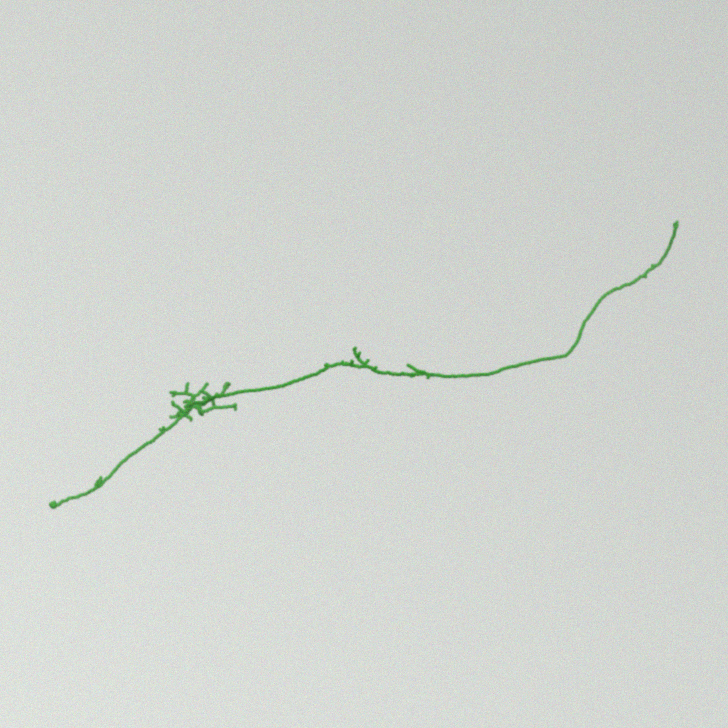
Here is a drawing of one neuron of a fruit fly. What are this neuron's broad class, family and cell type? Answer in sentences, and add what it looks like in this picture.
It is an ascending neuron. Its family is hemilineage 07B. It is of cell type AN07B085. In this view it is wider than it is tall.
